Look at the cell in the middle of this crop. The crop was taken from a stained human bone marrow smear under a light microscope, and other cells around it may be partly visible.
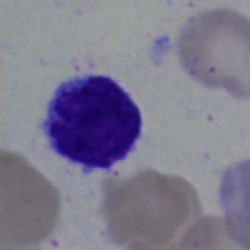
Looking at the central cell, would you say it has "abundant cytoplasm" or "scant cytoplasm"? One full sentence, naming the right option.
Its cytoplasm amounts to no more than a narrow rim.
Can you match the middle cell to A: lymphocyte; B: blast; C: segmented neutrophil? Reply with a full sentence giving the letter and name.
Identification: the cell in the middle is a lymphocyte, matching option A.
